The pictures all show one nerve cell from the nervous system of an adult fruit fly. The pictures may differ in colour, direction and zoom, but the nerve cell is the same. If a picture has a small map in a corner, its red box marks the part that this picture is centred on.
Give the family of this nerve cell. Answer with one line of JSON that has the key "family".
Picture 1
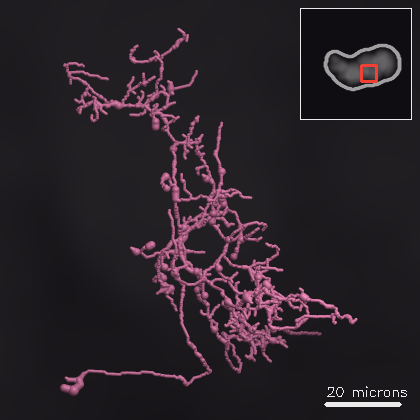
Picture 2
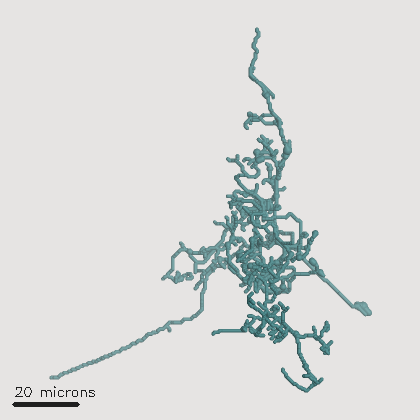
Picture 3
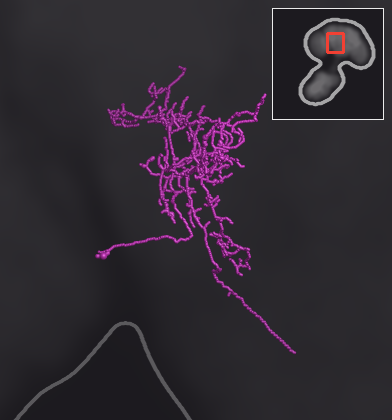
{"family": "hemilineage WEDa1"}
